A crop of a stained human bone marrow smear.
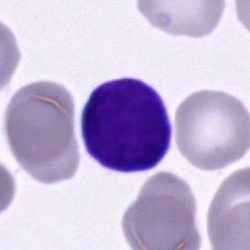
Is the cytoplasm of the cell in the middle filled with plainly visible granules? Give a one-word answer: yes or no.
No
